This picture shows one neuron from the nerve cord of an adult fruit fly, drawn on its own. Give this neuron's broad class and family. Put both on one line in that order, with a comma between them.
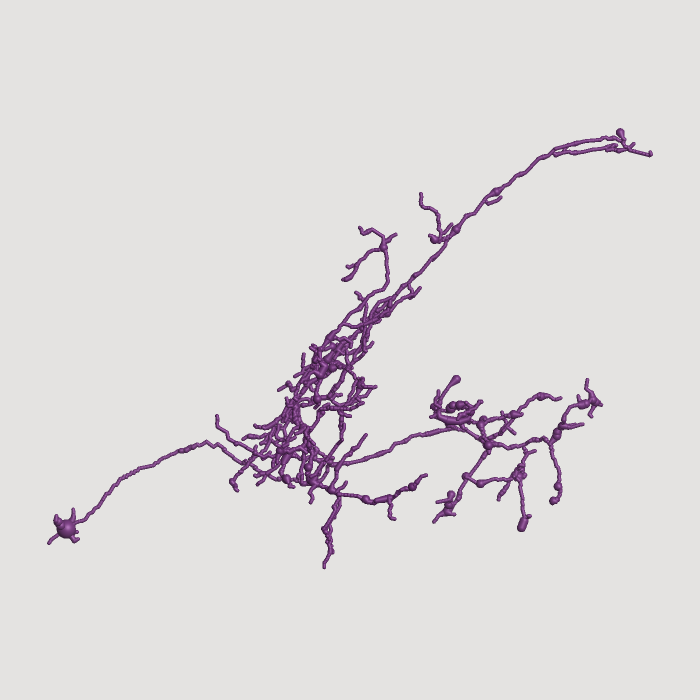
nerve-cord intrinsic neuron, hemilineage 14A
